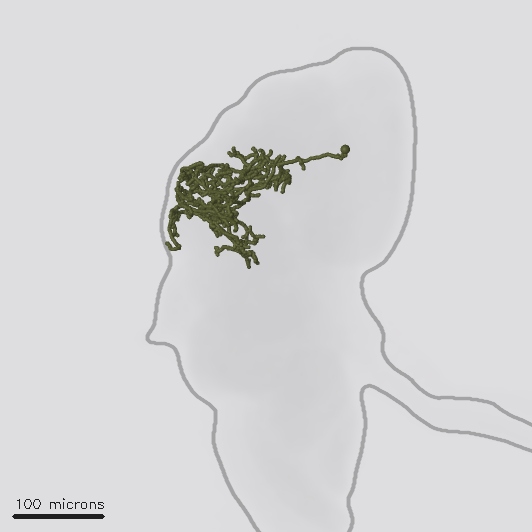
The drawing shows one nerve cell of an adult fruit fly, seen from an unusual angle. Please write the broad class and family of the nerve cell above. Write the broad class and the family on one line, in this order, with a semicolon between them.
central-brain intrinsic neuron; hemilineage SMPpv2_dorsal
